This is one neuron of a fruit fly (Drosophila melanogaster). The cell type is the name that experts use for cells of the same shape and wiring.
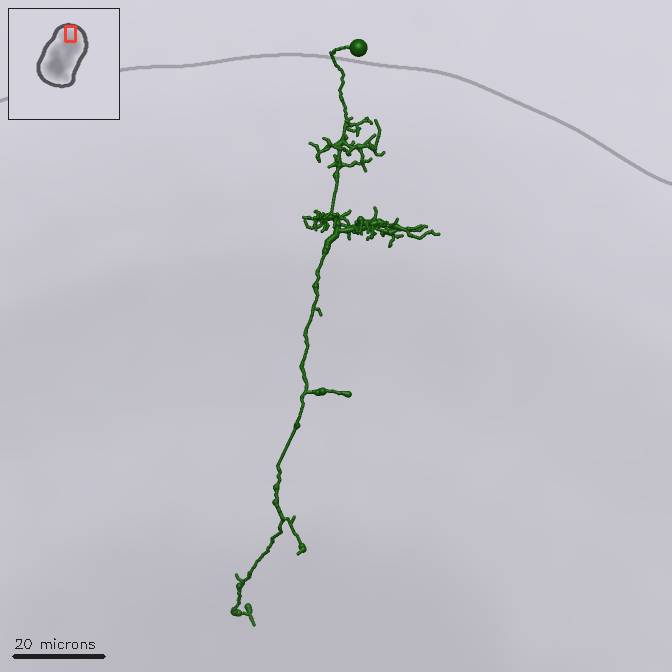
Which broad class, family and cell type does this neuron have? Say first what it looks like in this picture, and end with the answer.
Its cell body lies at the top of the picture. From top to bottom in the picture it spans about 130 microns. The picture shows dozens of branch ends. Its broad class is optic-lobe intrinsic neuron. The family is TmY. Its cell type is TmY3.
